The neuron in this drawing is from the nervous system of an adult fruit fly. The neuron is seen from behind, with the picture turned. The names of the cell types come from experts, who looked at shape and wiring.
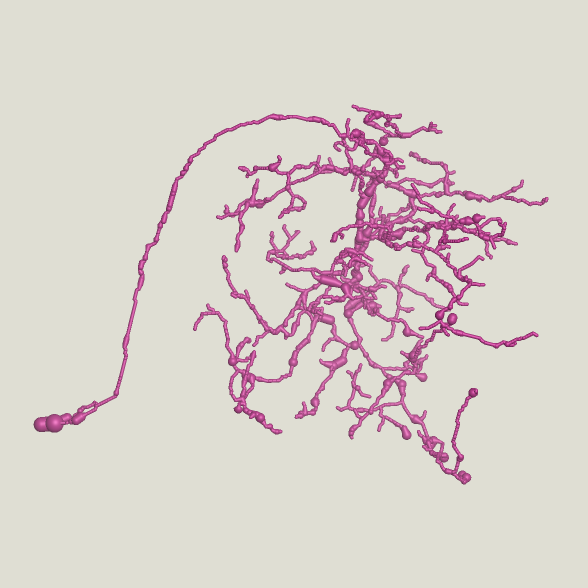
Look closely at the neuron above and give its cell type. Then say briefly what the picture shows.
The cell type is GNG407. This is a central-brain intrinsic neuron. The cell body is at the lower left of the picture. As drawn here it is wider than it is tall.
